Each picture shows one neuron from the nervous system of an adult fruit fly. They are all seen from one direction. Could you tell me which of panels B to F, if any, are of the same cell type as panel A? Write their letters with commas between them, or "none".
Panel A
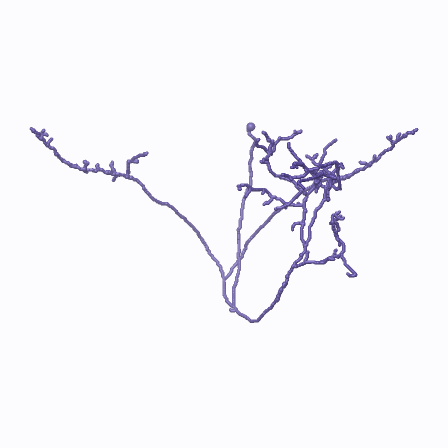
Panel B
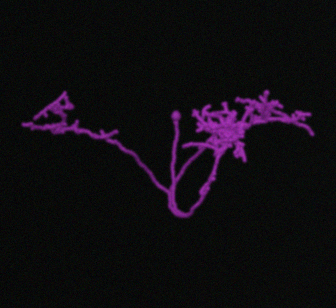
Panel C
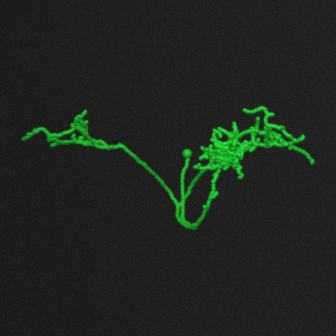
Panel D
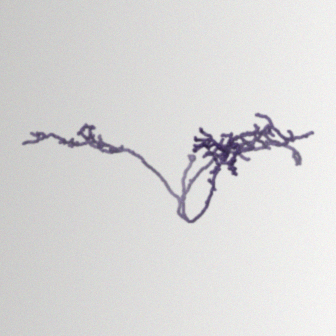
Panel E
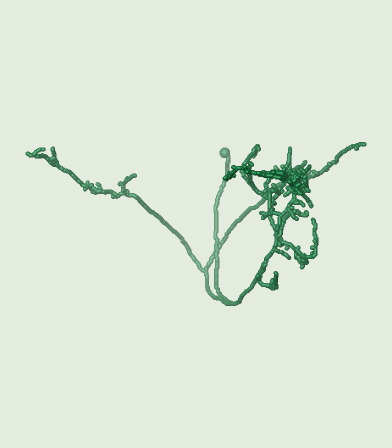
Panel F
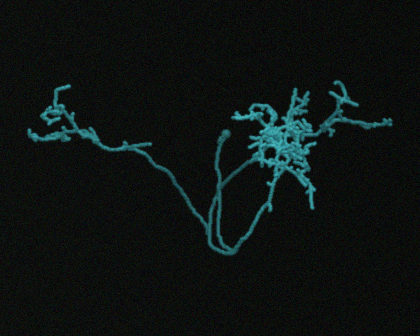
E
